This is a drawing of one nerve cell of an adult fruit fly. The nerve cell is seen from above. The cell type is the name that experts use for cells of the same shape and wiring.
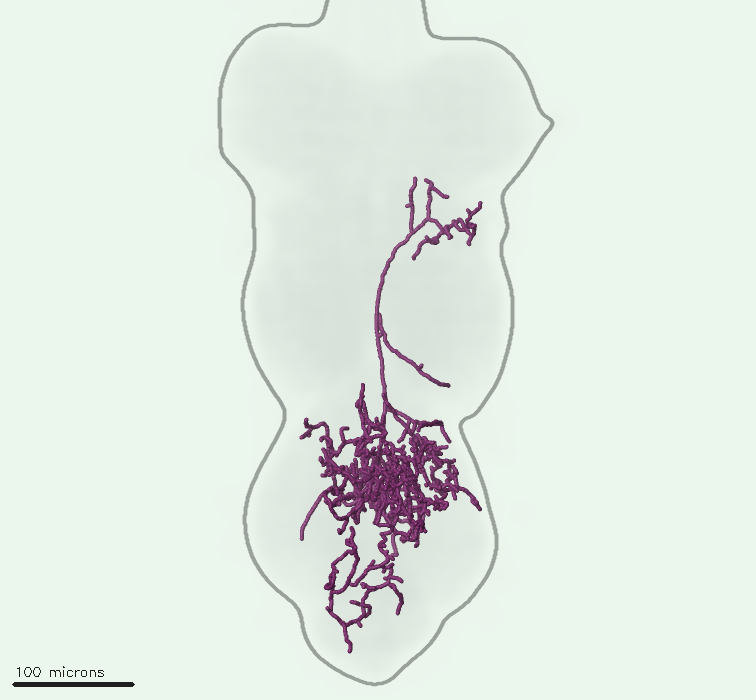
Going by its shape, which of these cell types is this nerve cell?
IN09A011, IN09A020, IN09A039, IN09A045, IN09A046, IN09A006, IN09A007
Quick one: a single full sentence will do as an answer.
The cell type that fits this nerve cell is IN09A007.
